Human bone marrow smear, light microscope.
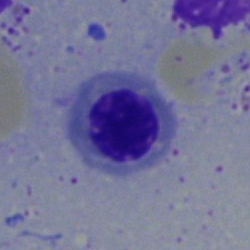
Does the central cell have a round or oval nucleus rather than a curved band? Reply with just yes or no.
Yes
